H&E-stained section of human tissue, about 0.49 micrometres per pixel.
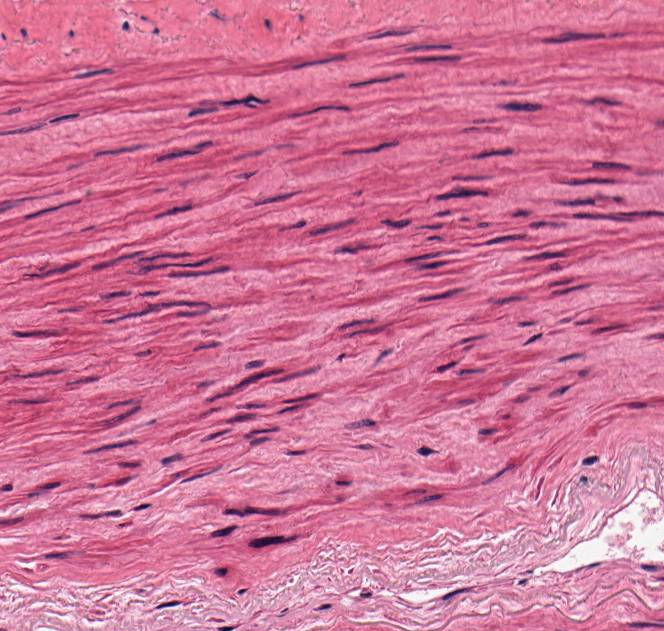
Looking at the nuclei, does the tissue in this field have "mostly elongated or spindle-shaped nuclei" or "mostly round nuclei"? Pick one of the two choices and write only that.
Mostly elongated or spindle-shaped nuclei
